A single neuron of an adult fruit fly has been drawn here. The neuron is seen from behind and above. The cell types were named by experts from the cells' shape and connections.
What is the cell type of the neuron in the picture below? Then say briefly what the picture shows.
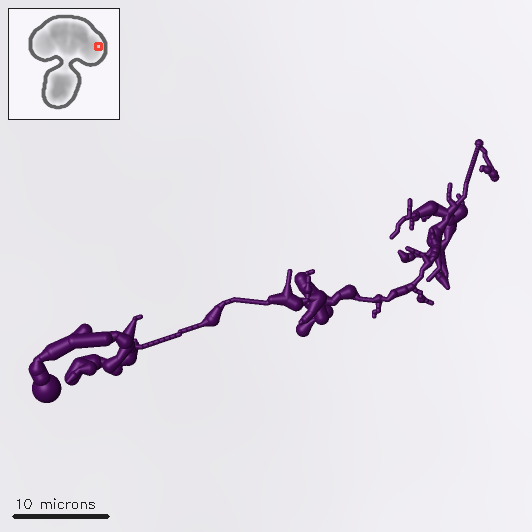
The cell type is Mi1. This is an optic-lobe intrinsic neuron. By the scale bar it is about 50 microns wide in this view. As drawn here it is wider than it is tall.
